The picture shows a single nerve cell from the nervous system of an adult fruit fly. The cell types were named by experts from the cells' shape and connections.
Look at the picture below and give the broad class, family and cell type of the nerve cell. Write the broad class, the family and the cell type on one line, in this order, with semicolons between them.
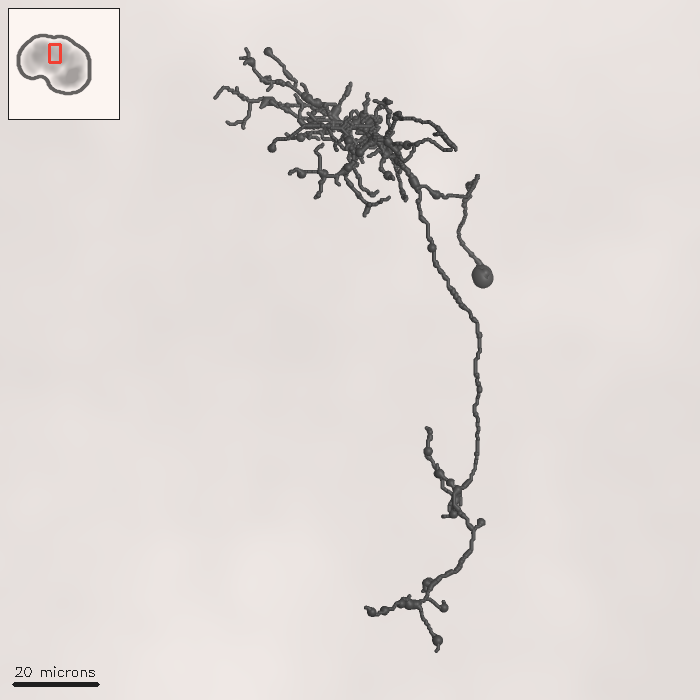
central-brain intrinsic neuron; hemilineage CREa2_ventral; LAL031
